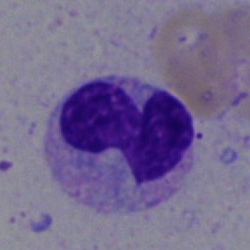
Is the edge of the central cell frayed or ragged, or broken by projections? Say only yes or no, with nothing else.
No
